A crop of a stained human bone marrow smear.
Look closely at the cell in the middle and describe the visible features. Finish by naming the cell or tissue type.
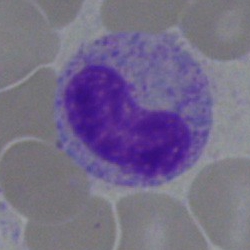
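The outline is round and smooth. A single kidney-shaped nuclear mass is present, its indentation facing the upper right, with no visible nucleoli. Small purple granules are scattered throughout the cytoplasm. The cell is a band neutrophil.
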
